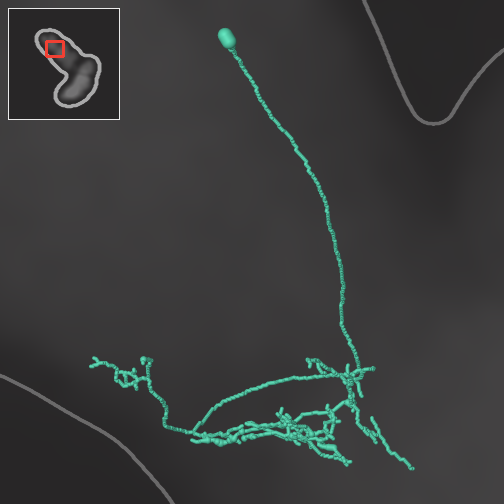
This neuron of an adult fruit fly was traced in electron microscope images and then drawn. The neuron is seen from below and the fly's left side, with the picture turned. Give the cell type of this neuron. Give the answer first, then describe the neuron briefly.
The cell type is IN02A058. This is a nerve-cord intrinsic neuron. The cell body is at the top of the picture. In this view it is taller than it is wide.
